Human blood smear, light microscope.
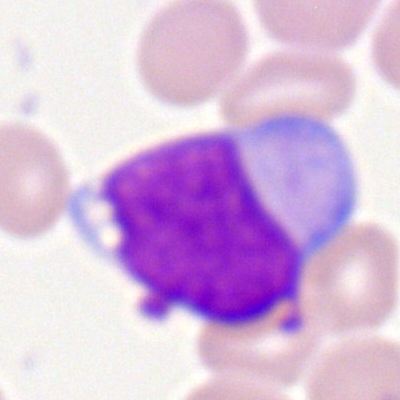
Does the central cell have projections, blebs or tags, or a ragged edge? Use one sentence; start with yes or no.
Yes, it is a rough outline that this cell has.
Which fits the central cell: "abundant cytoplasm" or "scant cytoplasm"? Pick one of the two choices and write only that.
Scant cytoplasm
